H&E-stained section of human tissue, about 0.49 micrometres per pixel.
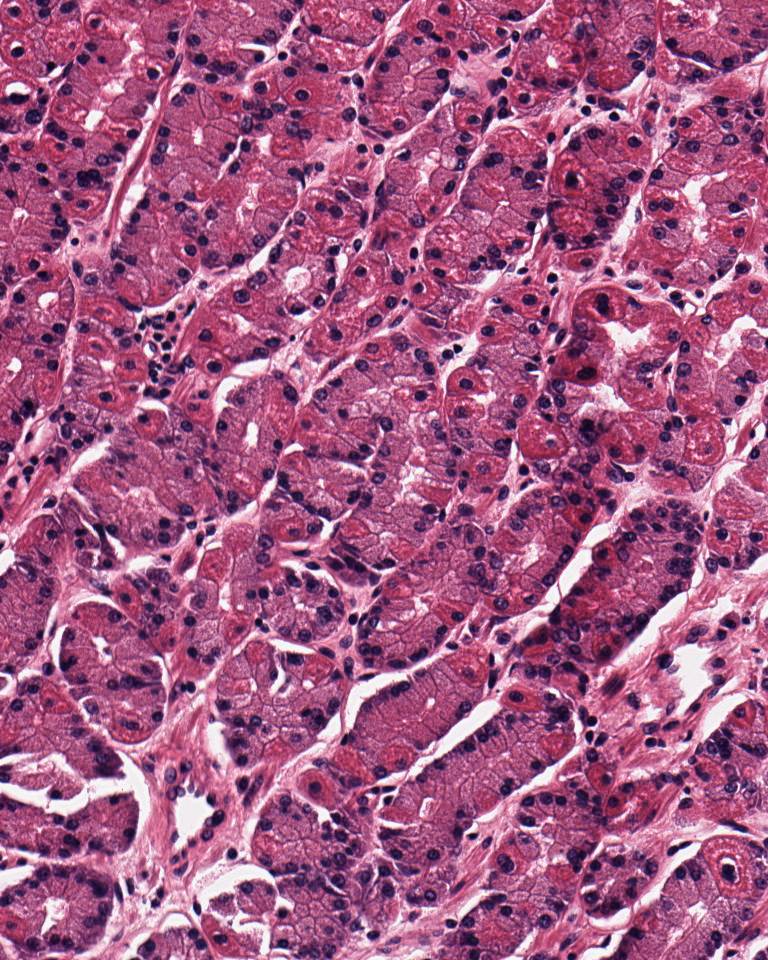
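Stomach, H&E: closely packed glands in cross and oblique section fill the field, with only scant tissue between. Parietal cells, large and rounded with bright pink cytoplasm and a round central nucleus, are scattered through the glands everywhere. Thin pink stromal strands with small elongated nuclei run between them, mostly from lower left to upper right. A small lymphocyte cluster with dark round nuclei lies near the left edge at mid-height.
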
